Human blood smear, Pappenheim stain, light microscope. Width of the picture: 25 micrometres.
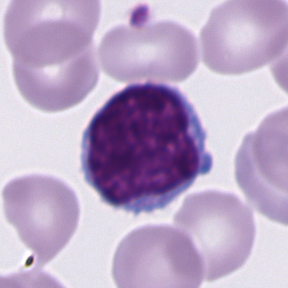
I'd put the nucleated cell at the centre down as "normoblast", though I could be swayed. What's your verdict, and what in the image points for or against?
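This is a typical lymphocyte, not a normoblast. Check the cytoplasm: it forms only a narrow rim around the nucleus, which fills about 80% of the cell's area, and this speaks for typical lymphocyte.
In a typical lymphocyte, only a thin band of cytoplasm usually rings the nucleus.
Check the nuclear shape: round in outline, which fits a typical lymphocyte but would also fit a normoblast.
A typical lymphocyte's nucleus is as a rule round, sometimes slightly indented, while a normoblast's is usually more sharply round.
Check for granules: none are visible in the cytoplasm, which a normoblast would share.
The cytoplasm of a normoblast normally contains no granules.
Also observed: the chromatin is dense, dark purple and coarsely clumped, no nucleolus can be seen, no vacuoles are visible, the cell is about 11 micrometres across, and a small rounded bleb of cytoplasm bulges from its right edge.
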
